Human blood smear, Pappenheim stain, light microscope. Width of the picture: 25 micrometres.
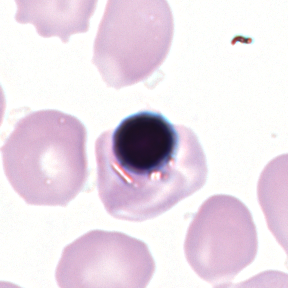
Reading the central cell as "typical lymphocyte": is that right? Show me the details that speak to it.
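The nucleus stains almost uniformly very dark purple, with no visible chromatin pattern, a point for normoblast.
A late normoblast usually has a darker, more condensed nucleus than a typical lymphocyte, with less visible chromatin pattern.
The cytoplasm is pink, like the neighbouring red-staining cells, which favours normoblast over typical lymphocyte.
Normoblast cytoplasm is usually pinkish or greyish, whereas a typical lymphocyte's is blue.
No granules are present, which also fits normoblast.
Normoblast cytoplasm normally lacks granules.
The cell is a normoblast, not a typical lymphocyte.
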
